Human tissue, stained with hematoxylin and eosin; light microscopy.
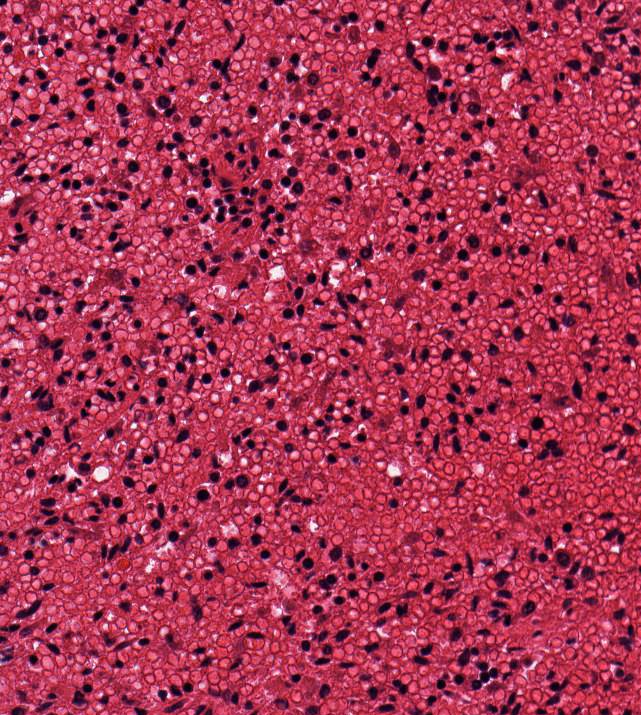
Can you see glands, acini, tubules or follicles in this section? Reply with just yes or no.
No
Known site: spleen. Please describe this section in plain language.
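Small, round nuclei with dense dark staining are distributed evenly among pink profiles throughout the field. A minority of these dark nuclei are elongated or spindle-shaped instead of round. Intense eosin staining gives the field an overall deep red-magenta colour. Fat cells are absent.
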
